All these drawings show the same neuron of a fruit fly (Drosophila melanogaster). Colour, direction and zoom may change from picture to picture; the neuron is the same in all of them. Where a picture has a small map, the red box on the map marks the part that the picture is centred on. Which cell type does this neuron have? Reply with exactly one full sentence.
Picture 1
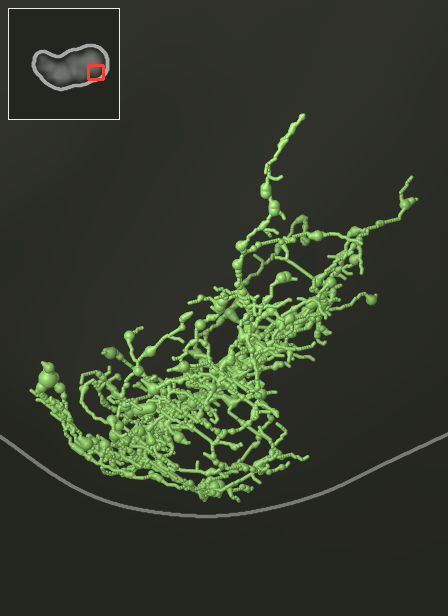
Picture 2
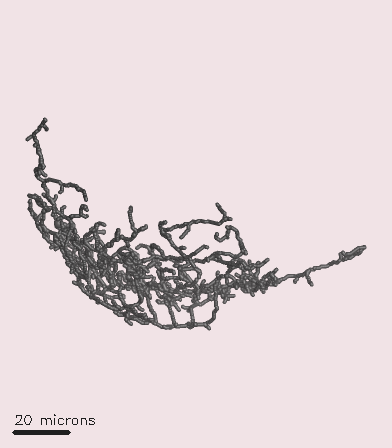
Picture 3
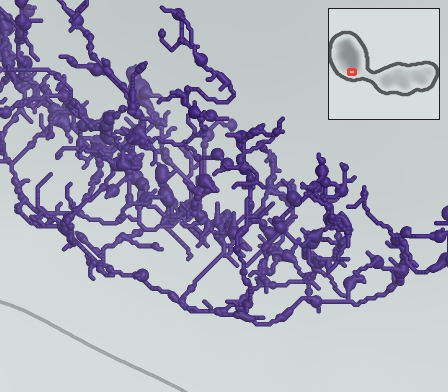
In the scheme of cell types, this neuron is Dm20.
